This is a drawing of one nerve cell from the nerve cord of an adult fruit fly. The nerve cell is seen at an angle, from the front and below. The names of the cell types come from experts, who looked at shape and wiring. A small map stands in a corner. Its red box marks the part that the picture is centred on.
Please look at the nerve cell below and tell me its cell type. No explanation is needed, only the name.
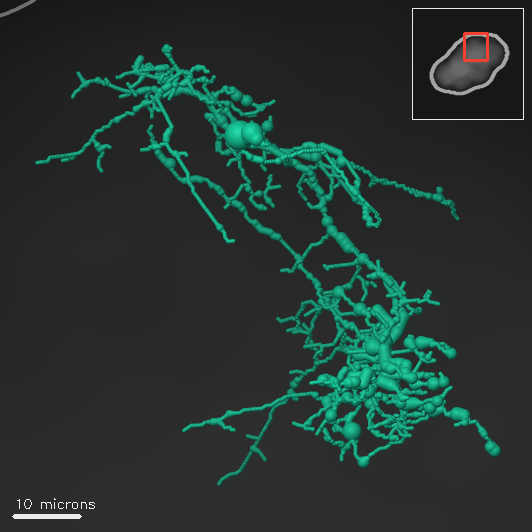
IN08A024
